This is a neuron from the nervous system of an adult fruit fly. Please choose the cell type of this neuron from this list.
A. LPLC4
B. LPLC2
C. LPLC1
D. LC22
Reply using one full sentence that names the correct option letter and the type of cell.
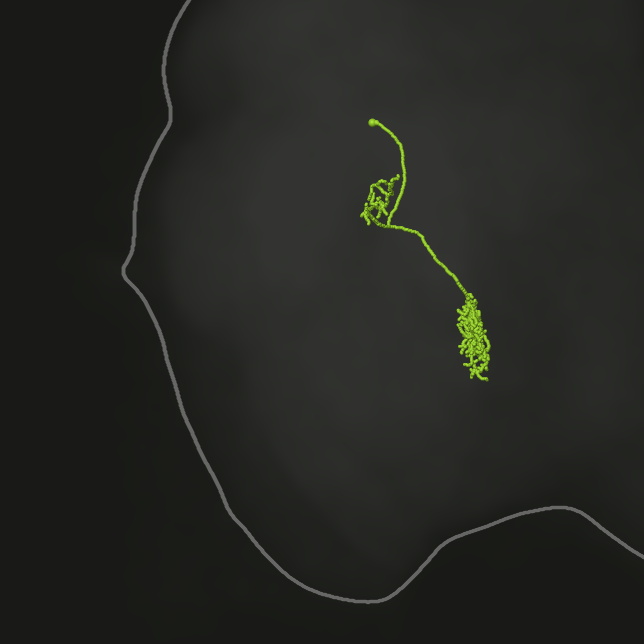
For cell type, option C, LPLC1, applies to the neuron.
